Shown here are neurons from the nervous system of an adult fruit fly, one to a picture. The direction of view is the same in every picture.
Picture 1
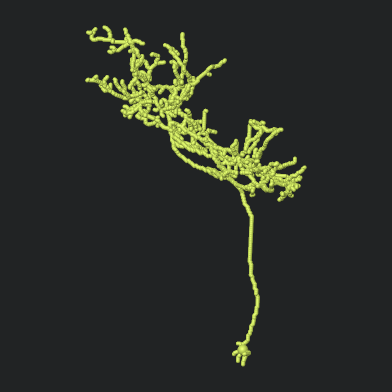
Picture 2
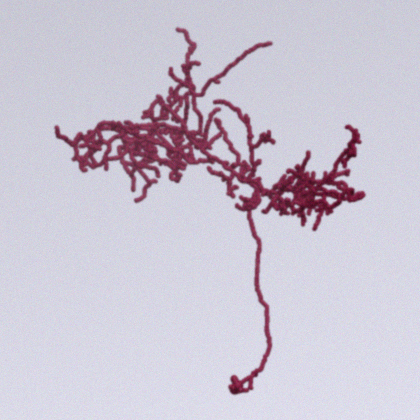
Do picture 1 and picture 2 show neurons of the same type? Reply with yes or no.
no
